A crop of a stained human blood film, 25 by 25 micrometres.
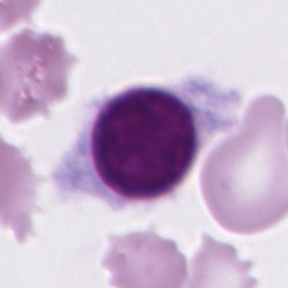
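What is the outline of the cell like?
Irregular and ragged rather than round.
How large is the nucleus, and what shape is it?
About 10 micrometres across, and round in outline.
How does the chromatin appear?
Dense and deeply purple throughout the nucleus, with no nucleolus visible.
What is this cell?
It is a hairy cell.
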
